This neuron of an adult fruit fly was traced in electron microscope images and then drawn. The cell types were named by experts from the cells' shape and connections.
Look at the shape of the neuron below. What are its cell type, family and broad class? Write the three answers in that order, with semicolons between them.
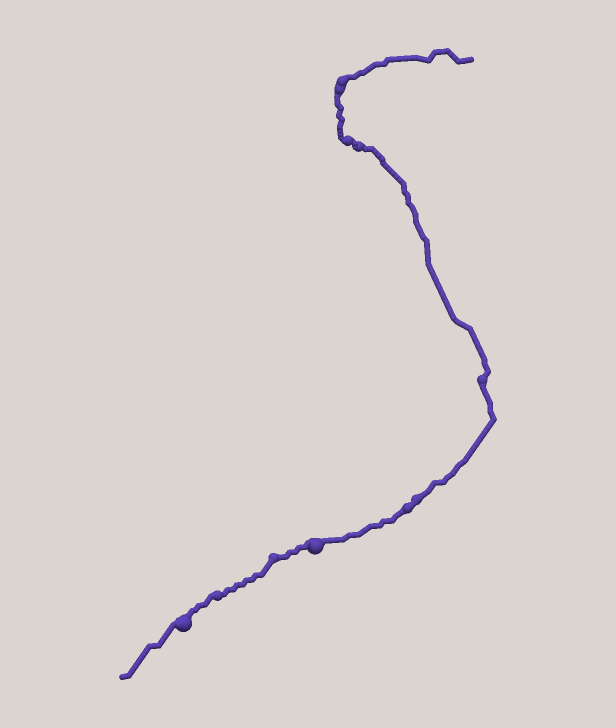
BM_InOm; class mechanosensory; sensory neuron entering the brain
